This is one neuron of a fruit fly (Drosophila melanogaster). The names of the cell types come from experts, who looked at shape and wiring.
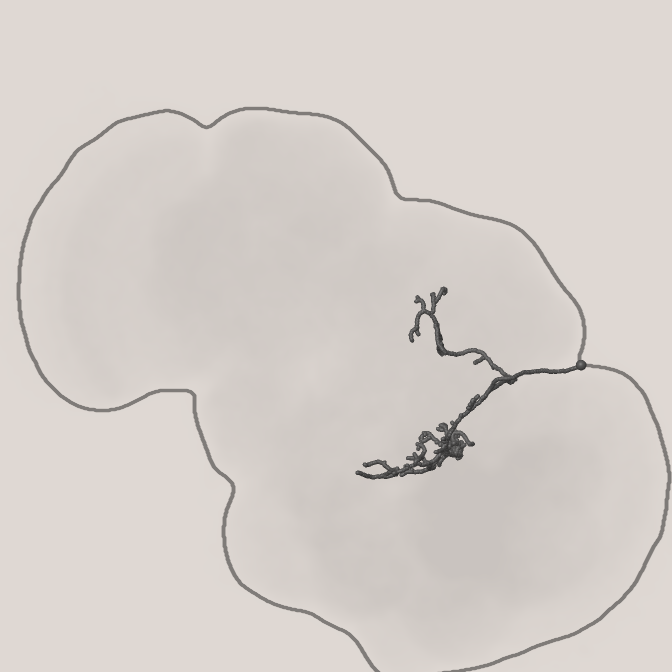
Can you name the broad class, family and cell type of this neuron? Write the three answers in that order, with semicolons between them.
central-brain intrinsic neuron; hemilineage VPNp&v1_posterior; CL252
